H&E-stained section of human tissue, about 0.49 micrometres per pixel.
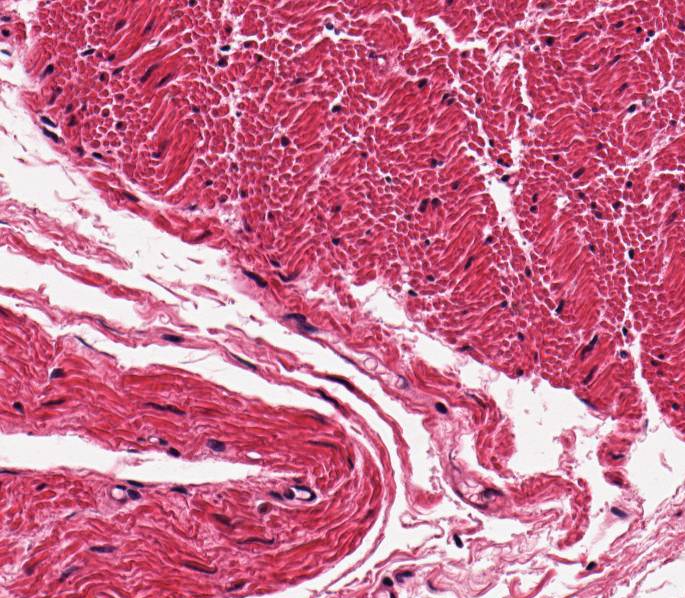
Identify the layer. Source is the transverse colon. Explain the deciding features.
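Smooth muscle, I'd say, starting with the lower-left mass, whose elongated dark blue nuclei lie along the fibres.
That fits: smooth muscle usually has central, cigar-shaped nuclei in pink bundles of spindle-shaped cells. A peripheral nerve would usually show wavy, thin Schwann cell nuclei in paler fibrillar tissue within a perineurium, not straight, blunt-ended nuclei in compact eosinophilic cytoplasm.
Between the two muscle masses runs a pale band of loose, wavy pink connective strands with scattered nuclei.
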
